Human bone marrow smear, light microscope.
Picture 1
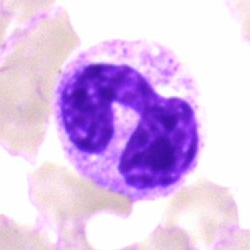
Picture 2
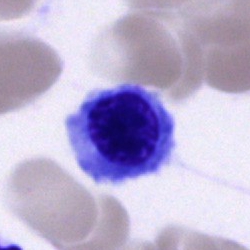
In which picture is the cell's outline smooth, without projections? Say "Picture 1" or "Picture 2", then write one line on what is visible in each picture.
Picture 1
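In picture 1: The cell outline is round to slightly oval and smooth.
In picture 2: The cell outline is roughly round but slightly ragged at the edge.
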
